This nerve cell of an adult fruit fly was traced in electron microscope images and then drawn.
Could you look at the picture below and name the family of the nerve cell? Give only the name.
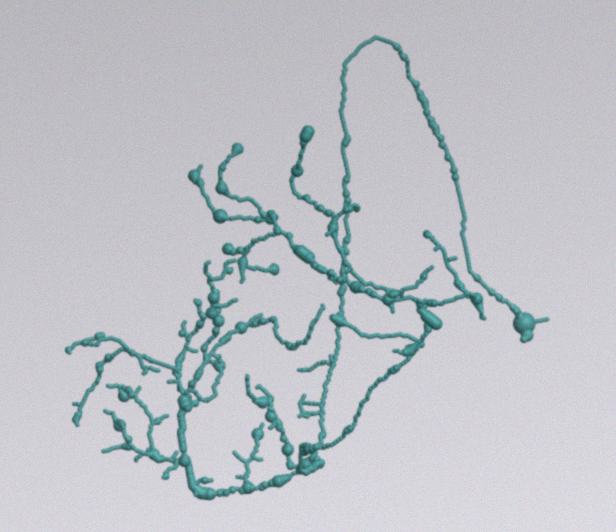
hemilineage VPNl&d1_dorsal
